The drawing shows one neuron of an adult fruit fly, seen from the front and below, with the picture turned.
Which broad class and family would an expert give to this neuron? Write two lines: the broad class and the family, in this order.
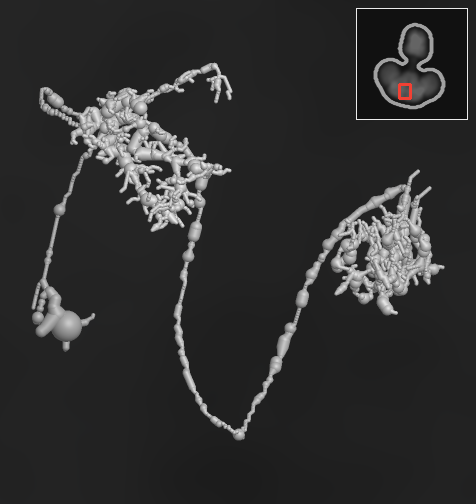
central-brain intrinsic neuron
class CX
